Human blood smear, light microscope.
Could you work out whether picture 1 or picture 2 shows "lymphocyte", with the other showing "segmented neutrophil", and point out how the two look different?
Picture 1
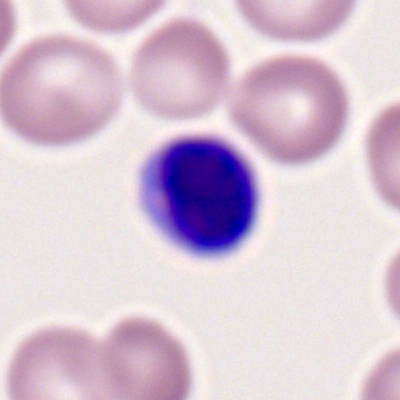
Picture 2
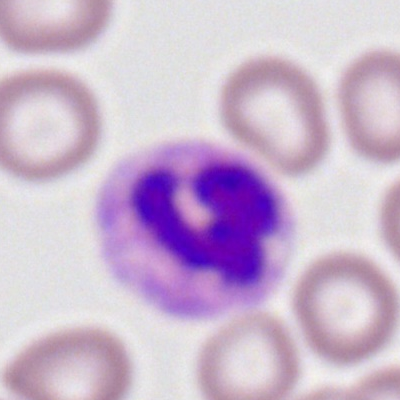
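A lymphocyte is shown in picture 1 and a segmented neutrophil in picture 2. The segmented neutrophil's nucleus is a curved, lobed mass that wraps around a small pale gap. In the lymphocyte the cytoplasm is scant and pale blue, appearing mainly as a thin crescent on the left side of the nucleus, with no granules; in the segmented neutrophil it looks faintly and finely granular, without large coarse granules.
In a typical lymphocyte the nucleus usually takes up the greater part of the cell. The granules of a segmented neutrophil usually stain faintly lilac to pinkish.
In both cells the chromatin is dense and stains deep purple; no nucleoli are seen in the segmented neutrophil.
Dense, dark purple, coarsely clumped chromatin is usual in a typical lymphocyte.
The lymphocyte's outline is smooth and round to slightly oval, with no surface projections, whereas the segmented neutrophil's outline is roughly round with a smooth edge.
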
